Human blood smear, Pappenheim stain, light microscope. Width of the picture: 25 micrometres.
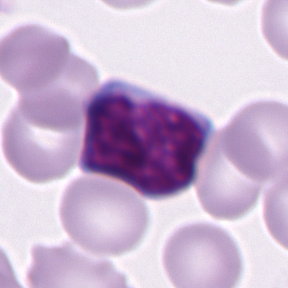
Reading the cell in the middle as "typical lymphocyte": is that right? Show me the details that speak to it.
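Pale blue is the colour of the thin cytoplasmic rim, clearest along the upper edge; this goes with typical lymphocyte and against normoblast.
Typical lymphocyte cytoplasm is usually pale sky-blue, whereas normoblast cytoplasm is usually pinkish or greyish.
The nucleus measures about 11 by 9 micrometres and fills about 80% of the cell's area; being not round, it counts against normoblast.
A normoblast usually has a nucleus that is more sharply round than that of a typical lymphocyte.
The cell is about 12 micrometres across, with an angular outline and fairly straight sides where red cells press on its left, lower and right sides. Small reddish specks are scattered over the dark nuclear area, and no vacuoles are seen. Verdict: typical lymphocyte fits; normoblast does not.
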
